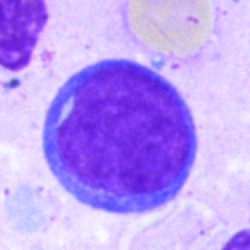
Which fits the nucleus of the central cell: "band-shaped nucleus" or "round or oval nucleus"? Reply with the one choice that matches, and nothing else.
Round or oval nucleus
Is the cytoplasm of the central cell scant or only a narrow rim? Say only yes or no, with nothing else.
Yes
